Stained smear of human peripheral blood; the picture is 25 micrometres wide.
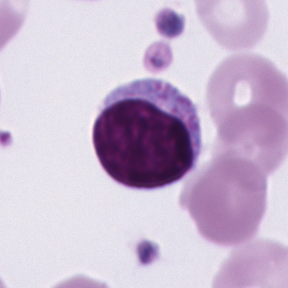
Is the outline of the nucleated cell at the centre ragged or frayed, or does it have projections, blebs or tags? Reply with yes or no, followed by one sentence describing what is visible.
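No. The cell outline is round and smooth.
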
